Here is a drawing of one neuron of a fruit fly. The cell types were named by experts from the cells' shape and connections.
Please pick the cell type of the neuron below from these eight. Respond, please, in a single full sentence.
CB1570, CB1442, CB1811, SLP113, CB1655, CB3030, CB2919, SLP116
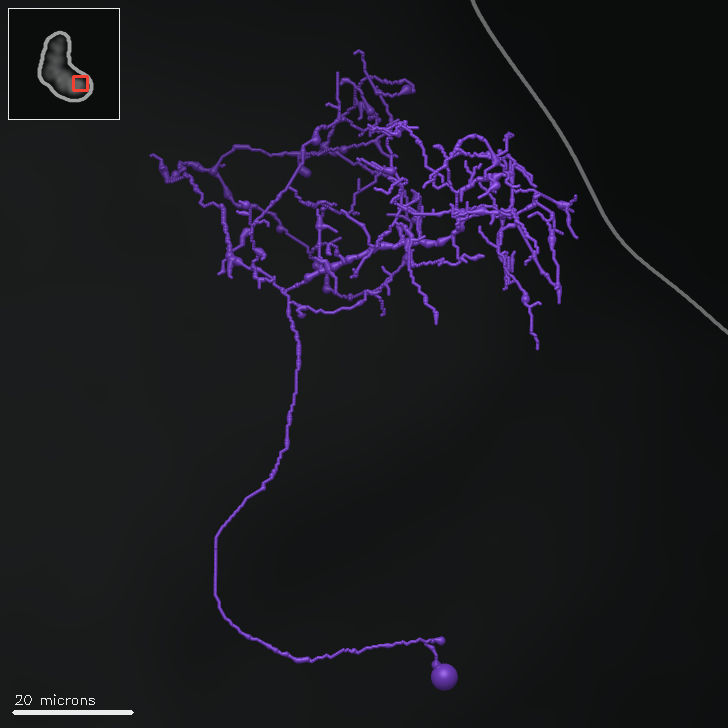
The cell type that this neuron has is CB2919.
